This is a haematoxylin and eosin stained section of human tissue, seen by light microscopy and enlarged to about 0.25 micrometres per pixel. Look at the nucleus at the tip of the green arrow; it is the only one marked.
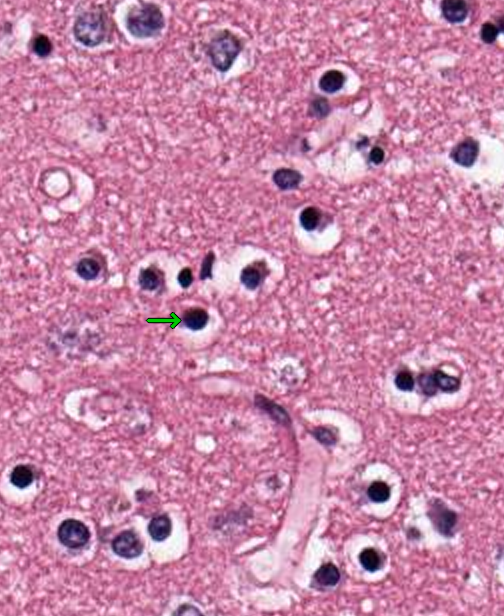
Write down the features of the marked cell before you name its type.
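The nucleus is round and very dark, stained evenly throughout with no inner detail visible. The nucleus is surrounded by a clear, unstained rim with a rounded, sharp outline, and almost no pink cytoplasm is visible. The cell sits in the fine-grained pink background just below a small cluster of other cells that also have clear rims around their nuclei. Type of cell: oligodendrocyte.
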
